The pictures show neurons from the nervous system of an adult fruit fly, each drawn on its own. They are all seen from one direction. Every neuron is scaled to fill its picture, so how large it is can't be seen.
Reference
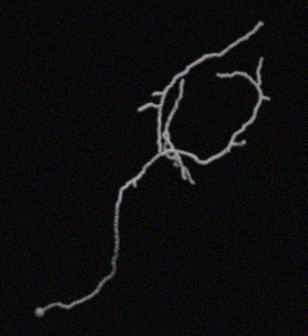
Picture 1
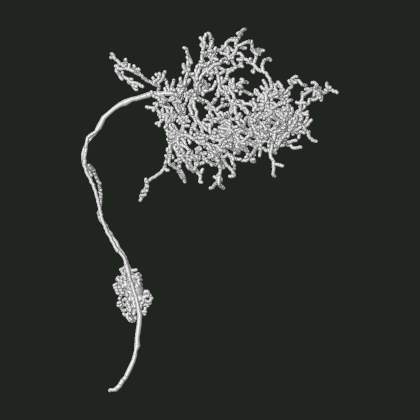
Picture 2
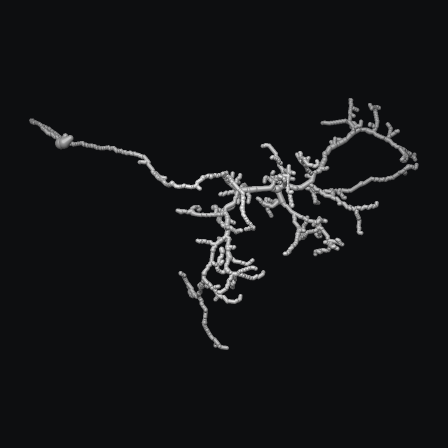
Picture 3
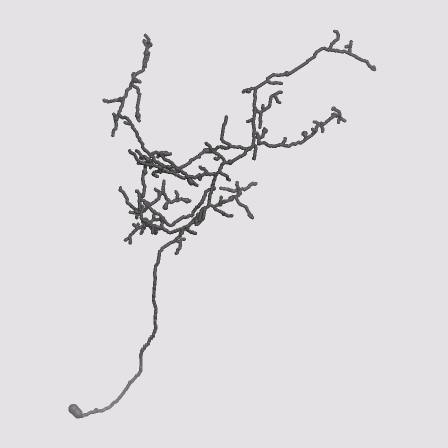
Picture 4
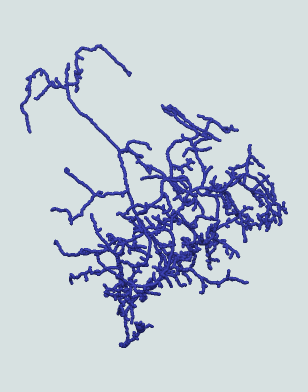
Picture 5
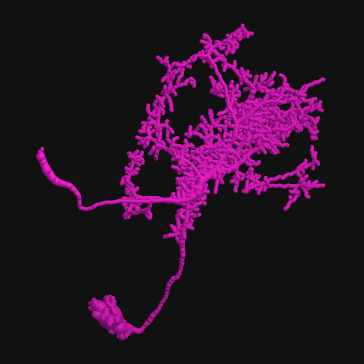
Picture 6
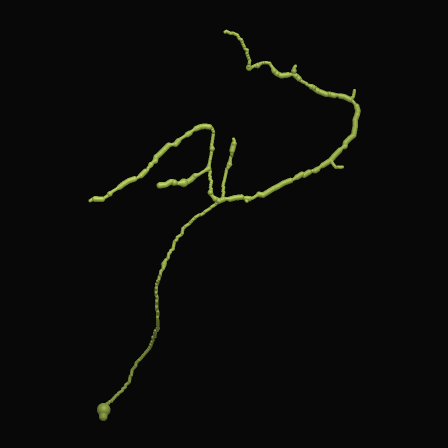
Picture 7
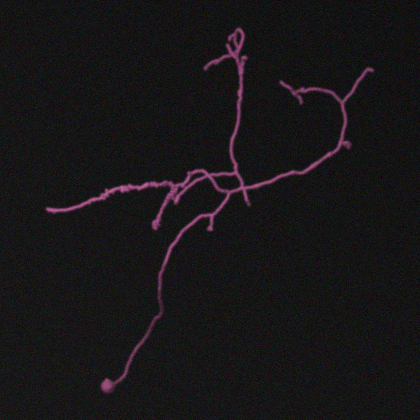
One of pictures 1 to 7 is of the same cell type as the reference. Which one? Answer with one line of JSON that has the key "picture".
{"picture": 6}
